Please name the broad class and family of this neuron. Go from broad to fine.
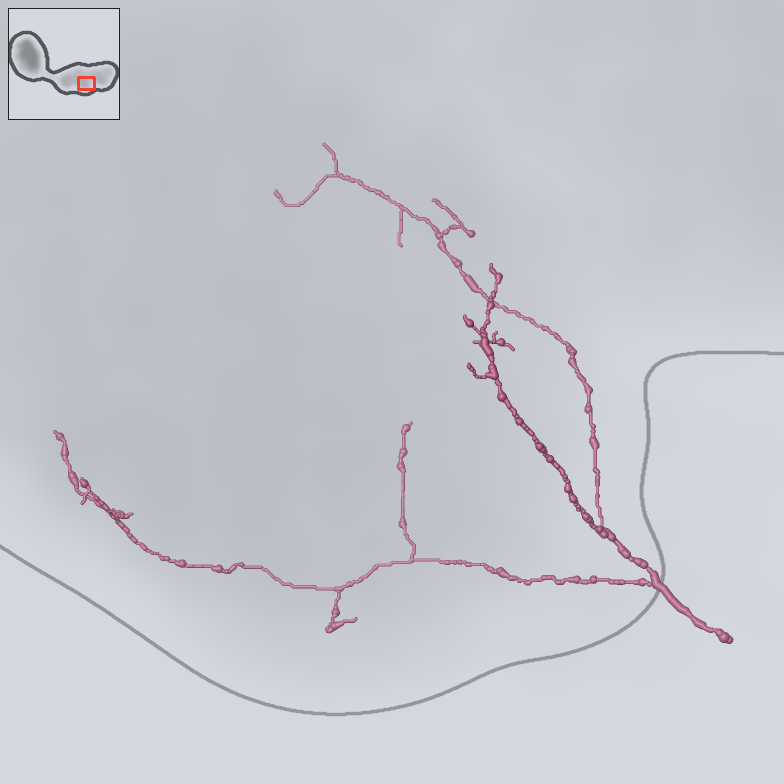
sensory neuron entering the nerve cord; class mechanosensory proprioceptive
